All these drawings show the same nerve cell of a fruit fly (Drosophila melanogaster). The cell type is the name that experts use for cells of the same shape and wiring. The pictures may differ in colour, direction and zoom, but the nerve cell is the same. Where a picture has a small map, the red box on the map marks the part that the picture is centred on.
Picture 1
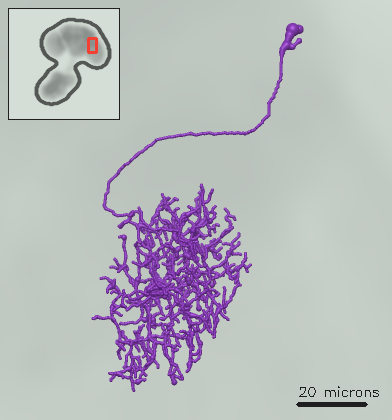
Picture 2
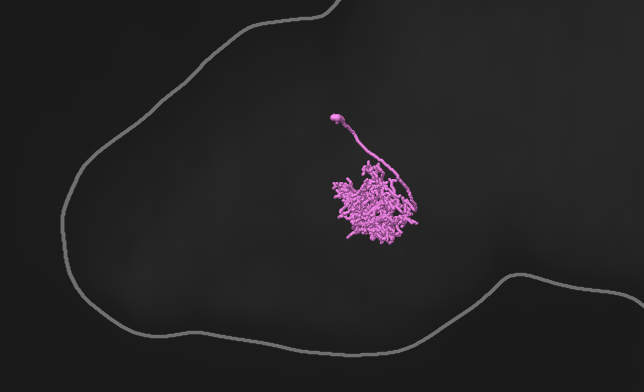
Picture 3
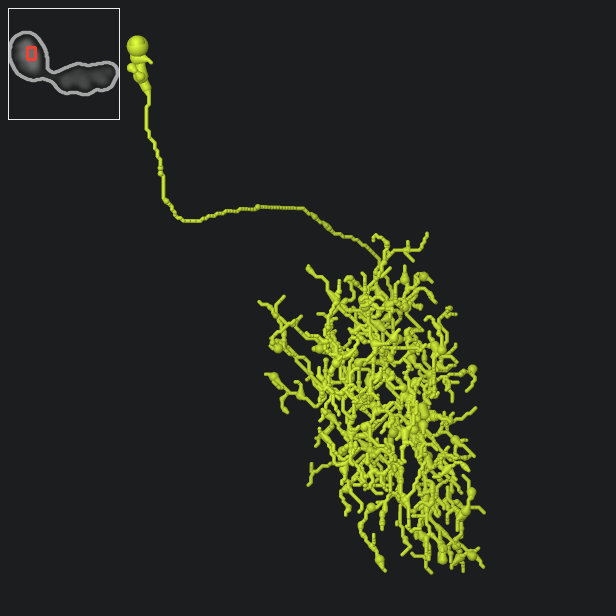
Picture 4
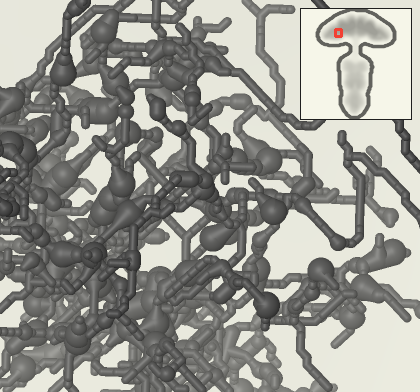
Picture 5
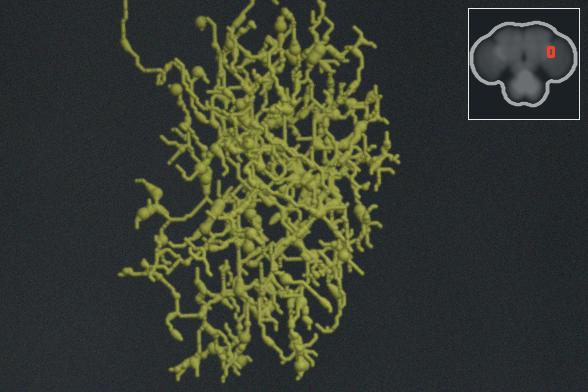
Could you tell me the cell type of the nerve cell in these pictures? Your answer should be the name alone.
Li20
